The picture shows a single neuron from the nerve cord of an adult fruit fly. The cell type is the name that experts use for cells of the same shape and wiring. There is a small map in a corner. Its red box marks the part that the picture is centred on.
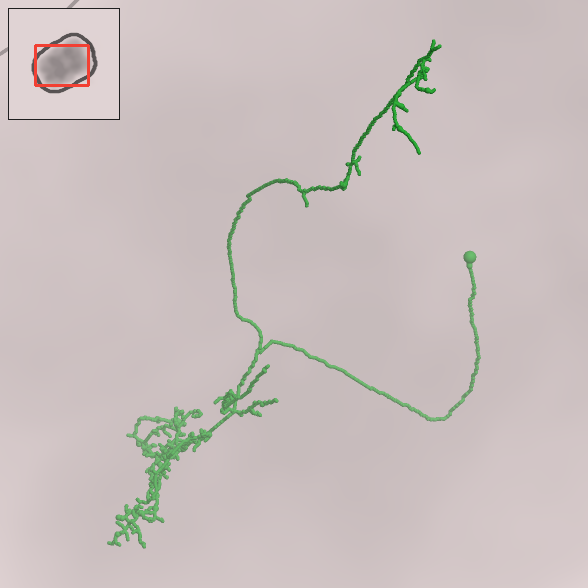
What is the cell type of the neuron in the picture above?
IN23B084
